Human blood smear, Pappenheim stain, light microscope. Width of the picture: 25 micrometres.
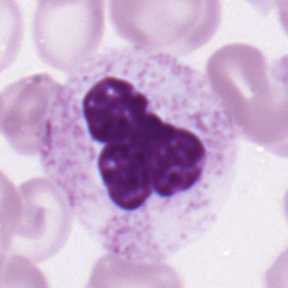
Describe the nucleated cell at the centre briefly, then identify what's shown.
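Abundant cytoplasm, pale pinkish-lilac in colour, has fine reddish-purple granules scattered throughout it. No nucleoli are visible in the nucleus. The cell surface bears no projections. The nucleated cell at the centre is a segmented neutrophil.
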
